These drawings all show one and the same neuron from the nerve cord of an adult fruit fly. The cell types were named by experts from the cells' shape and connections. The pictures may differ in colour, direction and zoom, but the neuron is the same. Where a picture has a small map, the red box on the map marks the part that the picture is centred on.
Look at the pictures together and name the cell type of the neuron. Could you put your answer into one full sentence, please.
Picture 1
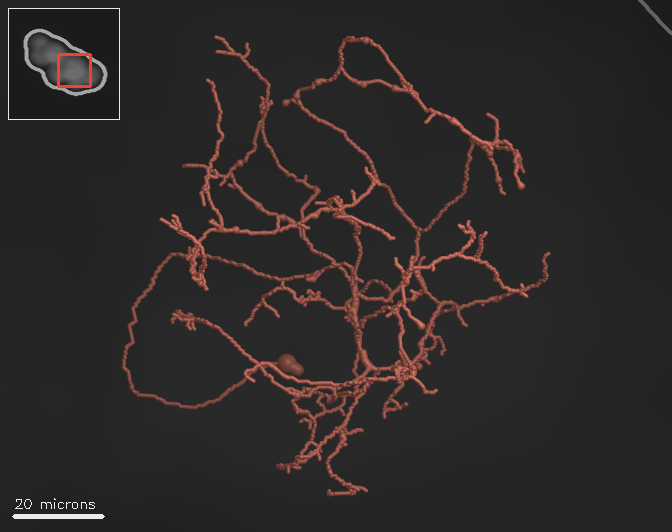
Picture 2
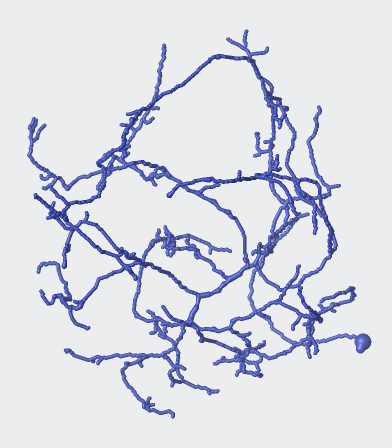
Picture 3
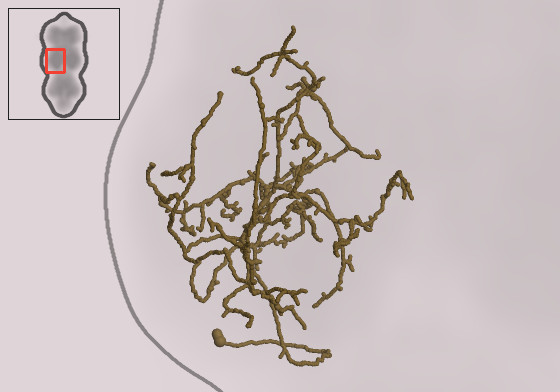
The type assigned to this neuron is IN20A.22A022.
